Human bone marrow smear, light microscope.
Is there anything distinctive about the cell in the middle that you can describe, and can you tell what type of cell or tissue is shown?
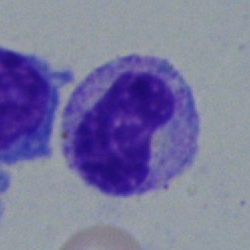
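In outline the cell is round. Its nucleus is kidney-shaped, with the notch on the right side, and the chromatin is dense and dark purple, broken by a few paler patches. Fine, faint purplish granules are present in the cytoplasm. The cell is a metamyelocyte.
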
